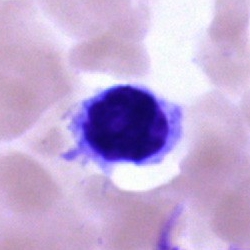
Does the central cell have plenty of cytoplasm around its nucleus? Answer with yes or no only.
No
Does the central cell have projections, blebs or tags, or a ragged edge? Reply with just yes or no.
Yes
